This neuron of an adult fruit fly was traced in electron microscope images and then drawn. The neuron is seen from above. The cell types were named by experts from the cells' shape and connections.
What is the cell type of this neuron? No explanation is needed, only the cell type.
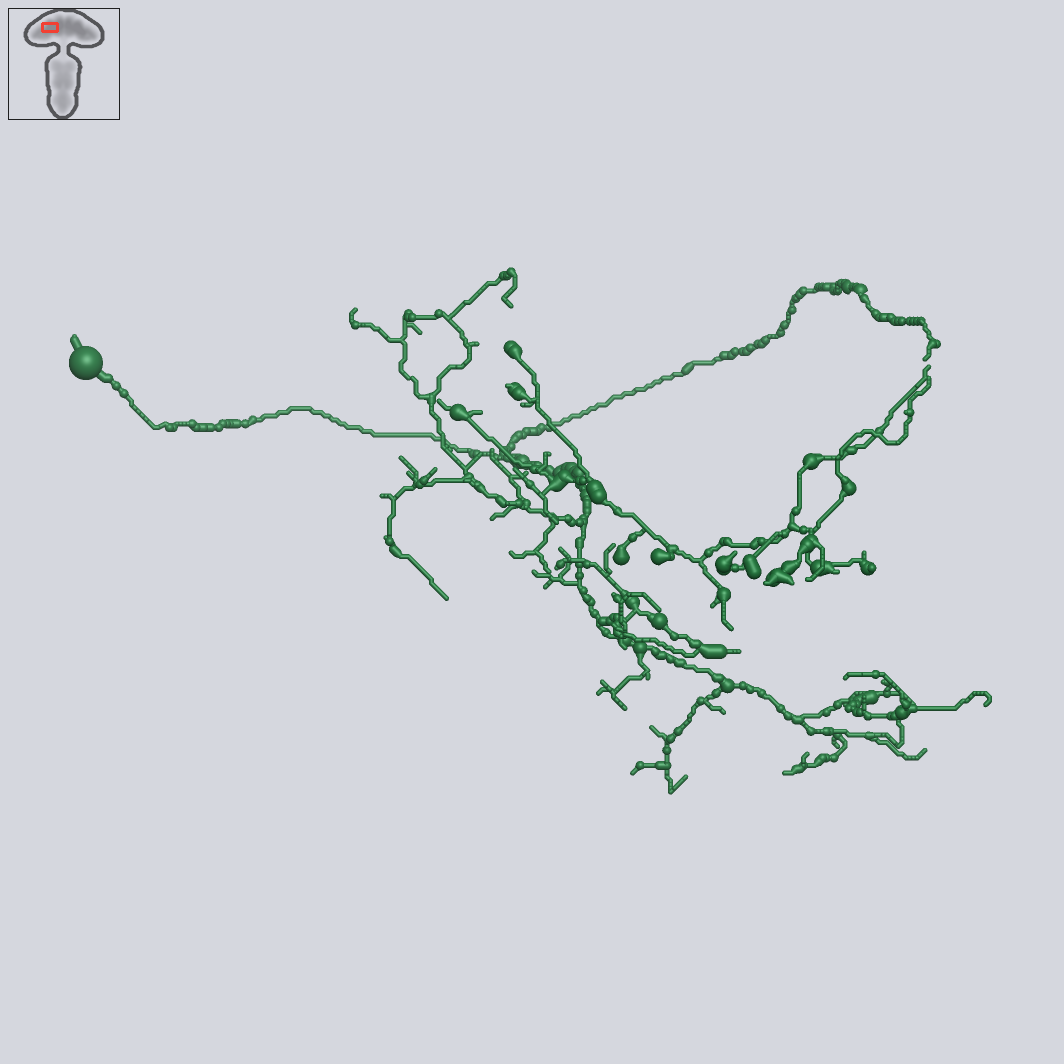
SLP028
